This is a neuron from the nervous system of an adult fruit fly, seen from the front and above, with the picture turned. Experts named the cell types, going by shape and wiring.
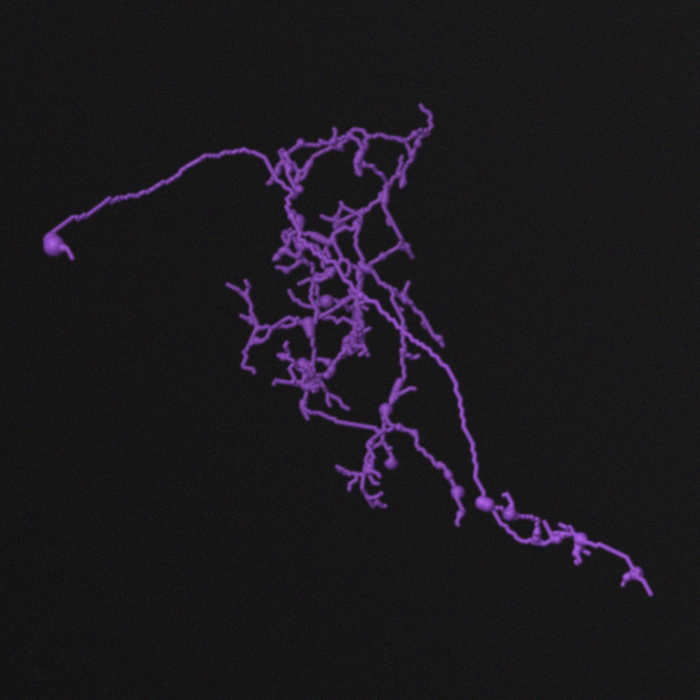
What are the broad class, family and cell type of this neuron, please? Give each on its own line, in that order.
visual projection neuron
LC
LC27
